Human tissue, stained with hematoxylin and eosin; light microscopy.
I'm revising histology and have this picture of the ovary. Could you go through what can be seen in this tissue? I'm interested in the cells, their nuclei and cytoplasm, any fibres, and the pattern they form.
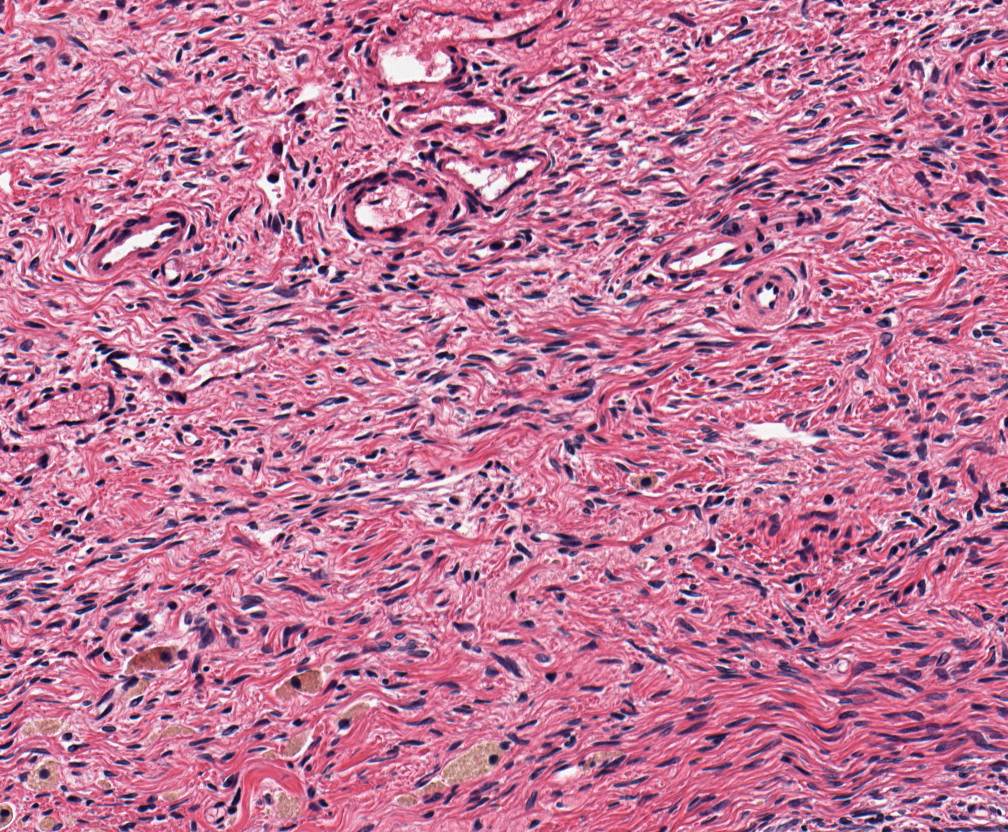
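Entire field: spindle cells in pink collagenous stroma. Nuclei elongated, dark, often wavy or tapered. Collagen fibres between cells wavy, not straight. Lower left: cells with golden-brown granular cytoplasmic pigment.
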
